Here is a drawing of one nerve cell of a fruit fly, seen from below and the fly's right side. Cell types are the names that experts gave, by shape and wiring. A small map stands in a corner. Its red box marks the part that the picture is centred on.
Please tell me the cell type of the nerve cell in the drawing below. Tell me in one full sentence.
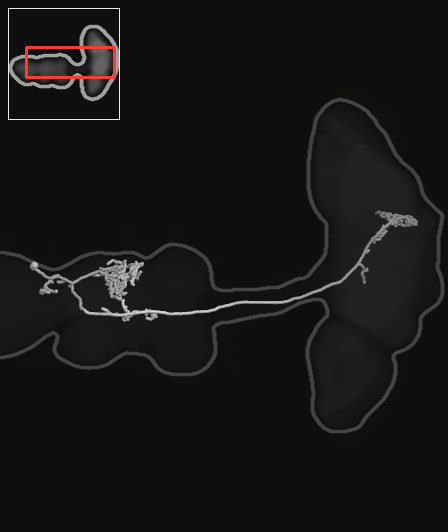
It is AN17B013 that this nerve cell is, by cell type.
